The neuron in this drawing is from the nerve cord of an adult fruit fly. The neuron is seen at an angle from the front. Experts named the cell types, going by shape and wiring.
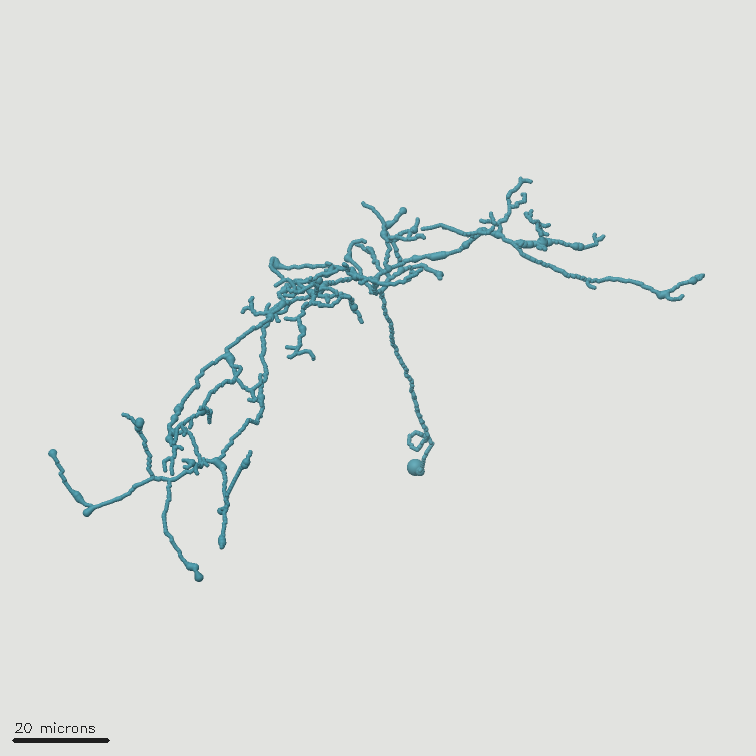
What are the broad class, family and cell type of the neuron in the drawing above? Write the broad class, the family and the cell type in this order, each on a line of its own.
nerve-cord intrinsic neuron
hemilineage 12B
IN12B083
